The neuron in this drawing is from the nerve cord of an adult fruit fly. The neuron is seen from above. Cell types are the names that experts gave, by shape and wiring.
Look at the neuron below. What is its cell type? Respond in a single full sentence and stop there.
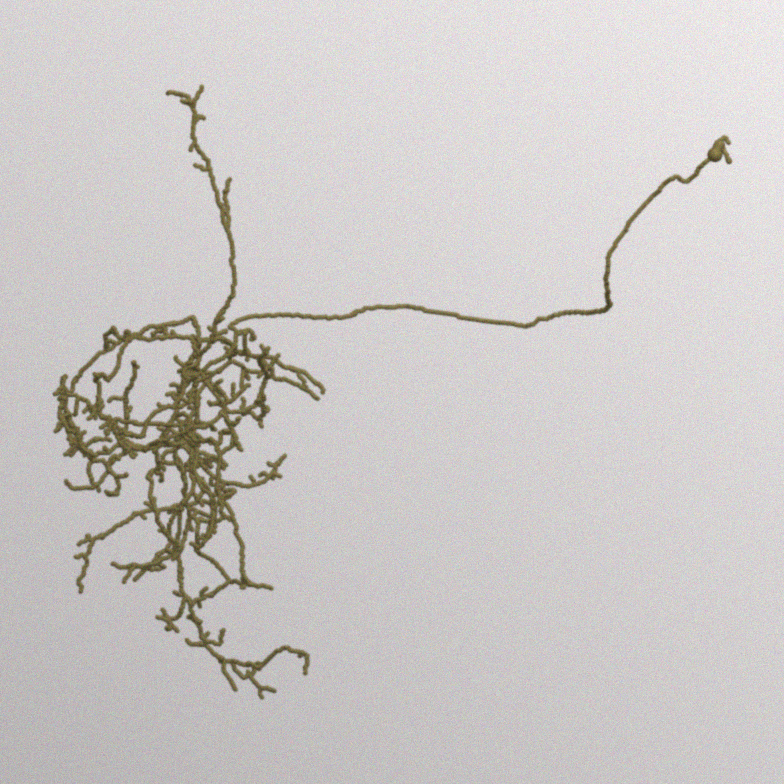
The neuron is typed under the name IN01A056.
